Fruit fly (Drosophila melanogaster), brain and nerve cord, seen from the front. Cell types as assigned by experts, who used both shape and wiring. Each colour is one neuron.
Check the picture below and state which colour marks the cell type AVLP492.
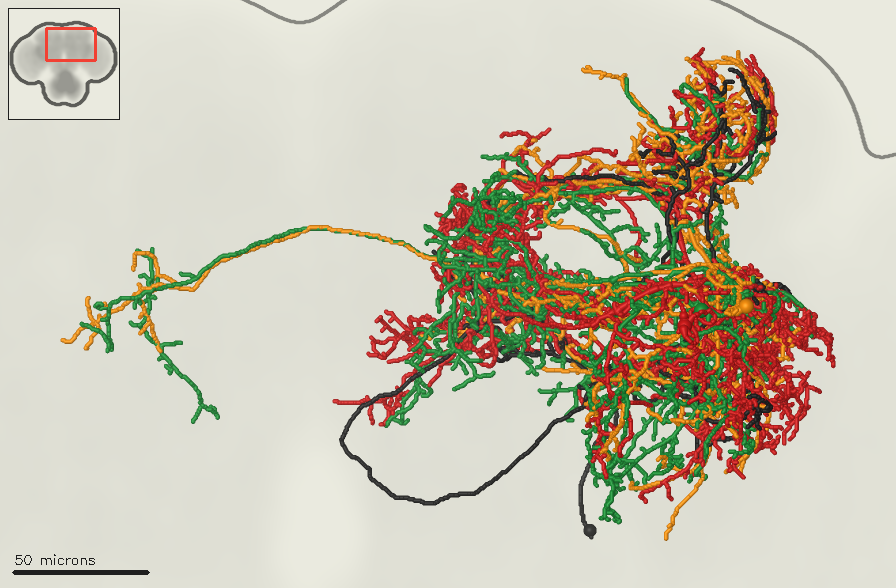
black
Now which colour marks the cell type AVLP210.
green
